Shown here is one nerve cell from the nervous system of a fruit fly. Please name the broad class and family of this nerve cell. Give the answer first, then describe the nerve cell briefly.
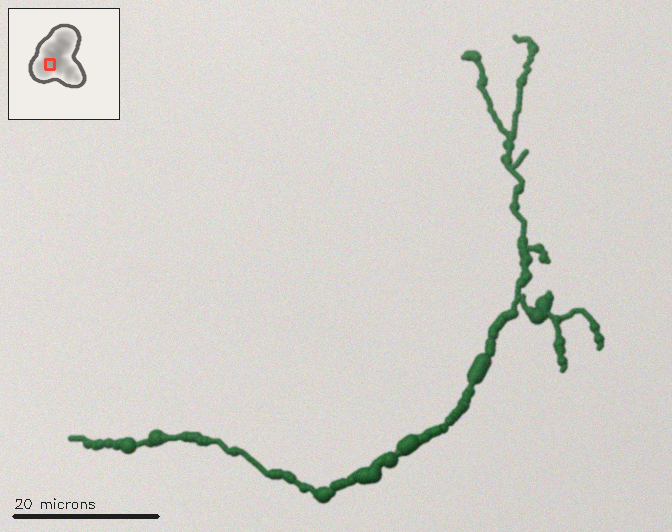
It is a sensory neuron entering the nerve cord. Its family is called class mechanosensory tactile. No cell body is drawn. By the scale bar it is about 75 microns wide in this view. There are a dozen or fewer branch ends.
